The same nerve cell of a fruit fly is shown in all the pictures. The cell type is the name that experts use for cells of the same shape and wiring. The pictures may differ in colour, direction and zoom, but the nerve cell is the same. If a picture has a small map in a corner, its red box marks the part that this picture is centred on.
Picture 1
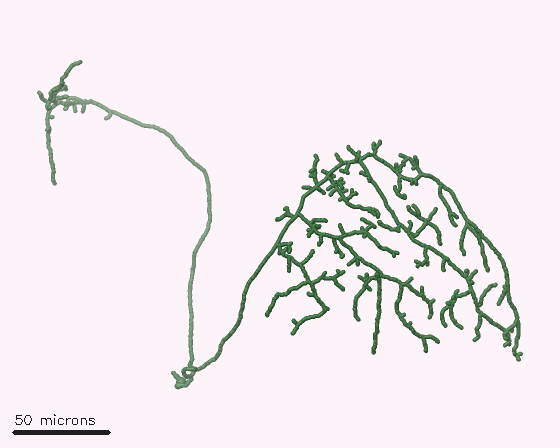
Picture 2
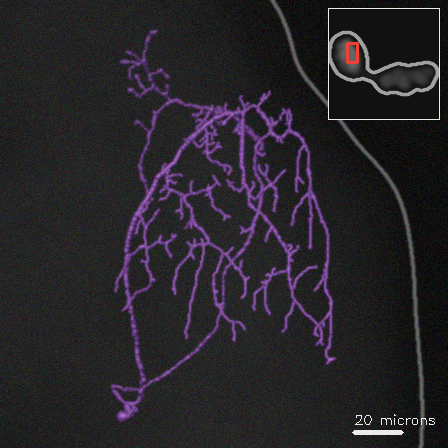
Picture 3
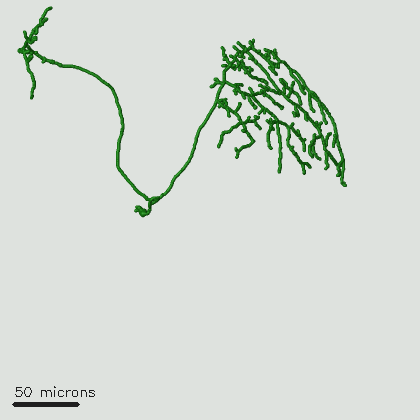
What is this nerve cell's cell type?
MeVP46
